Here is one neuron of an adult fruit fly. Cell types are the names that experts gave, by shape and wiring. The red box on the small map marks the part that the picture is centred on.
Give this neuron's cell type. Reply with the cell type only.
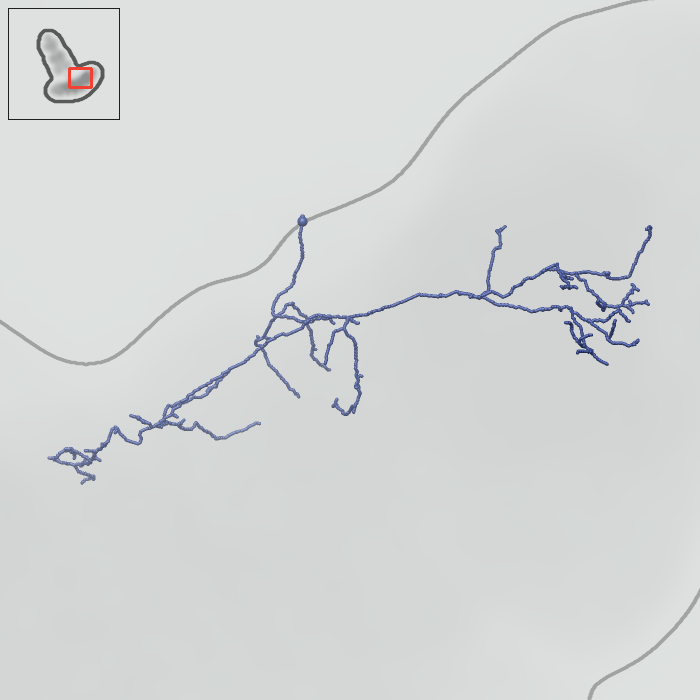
LoVP24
